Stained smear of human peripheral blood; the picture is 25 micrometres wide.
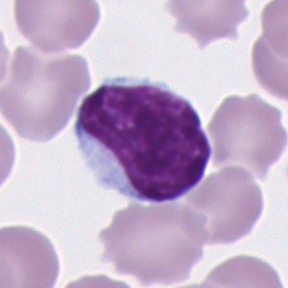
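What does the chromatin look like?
Dark purple and coarsely clumped, with paler streaks between the clumps.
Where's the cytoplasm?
It forms a pale blue crescent on the left and lower-left of the nucleus and is only a thin rim elsewhere. Its left edge is slightly ragged rather than sharp.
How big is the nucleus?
About 12 by 9 micrometres, filling about 80% of the cell's area.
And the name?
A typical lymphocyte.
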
